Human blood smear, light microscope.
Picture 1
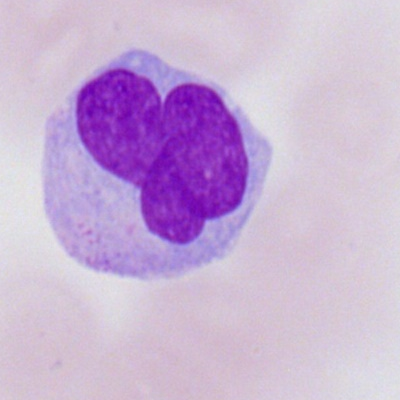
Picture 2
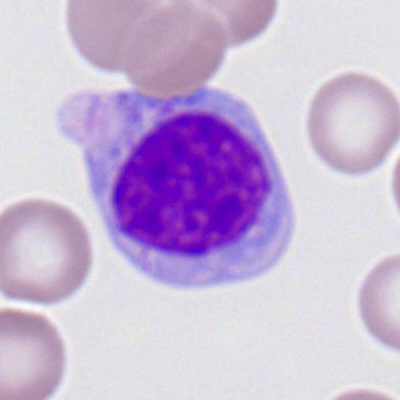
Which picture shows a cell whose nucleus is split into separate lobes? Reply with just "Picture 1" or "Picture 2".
Picture 1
